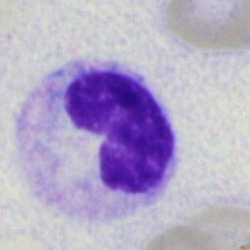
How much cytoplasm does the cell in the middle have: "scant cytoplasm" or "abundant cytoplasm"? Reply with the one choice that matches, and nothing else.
Abundant cytoplasm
